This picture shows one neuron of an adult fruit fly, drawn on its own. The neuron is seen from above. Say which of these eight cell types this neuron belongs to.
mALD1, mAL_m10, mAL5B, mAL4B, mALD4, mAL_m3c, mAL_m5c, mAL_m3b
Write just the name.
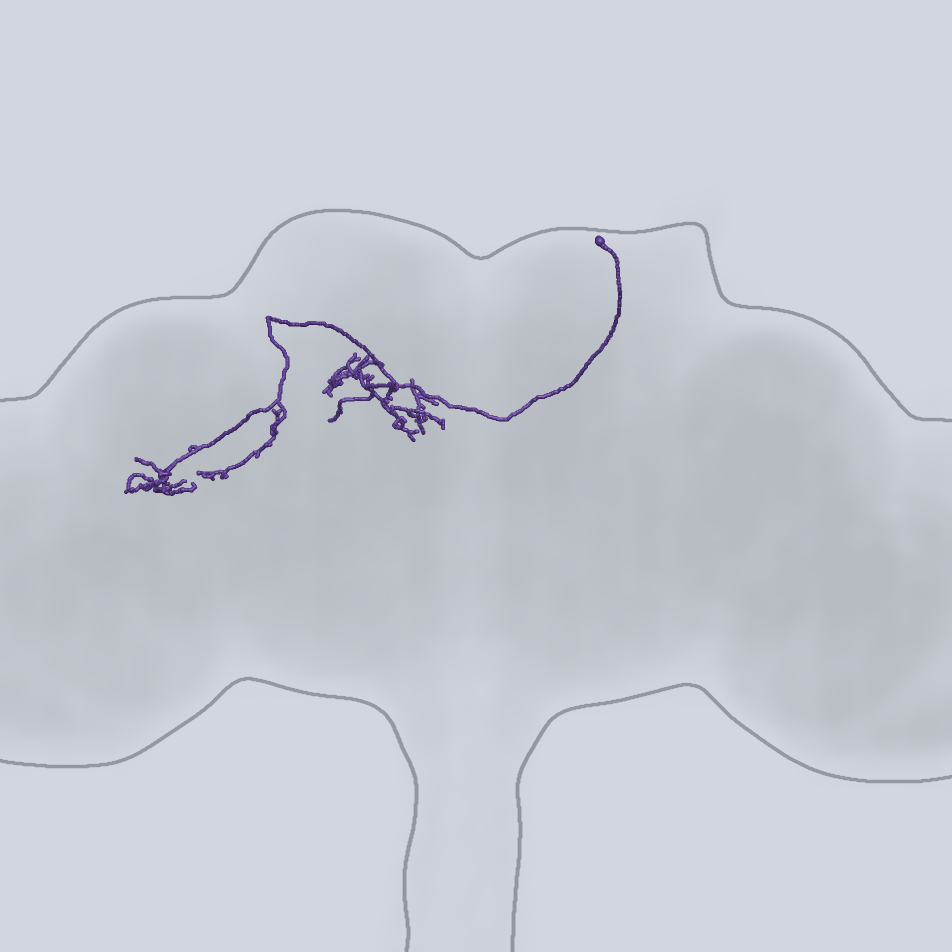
mAL5B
